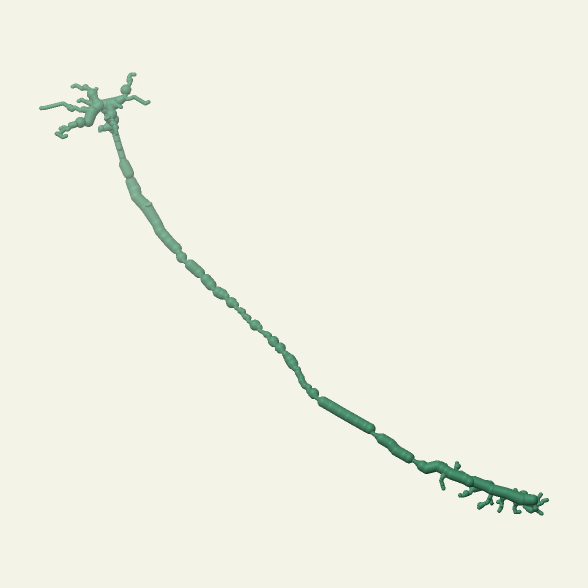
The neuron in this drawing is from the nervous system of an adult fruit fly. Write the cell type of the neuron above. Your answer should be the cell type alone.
L3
